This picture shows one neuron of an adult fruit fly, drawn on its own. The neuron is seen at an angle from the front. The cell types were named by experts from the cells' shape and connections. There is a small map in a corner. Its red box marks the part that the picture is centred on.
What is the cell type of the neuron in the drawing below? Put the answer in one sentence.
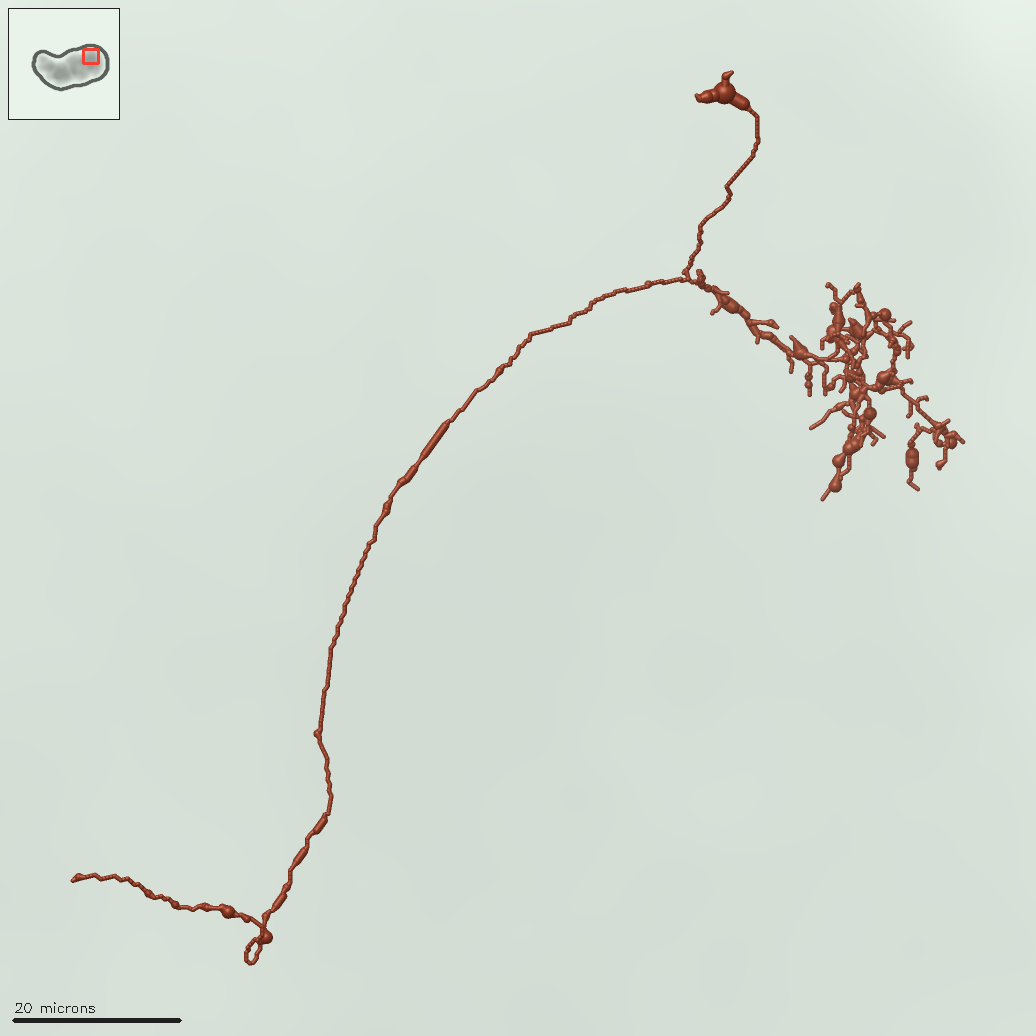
The cell type is LPT100.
